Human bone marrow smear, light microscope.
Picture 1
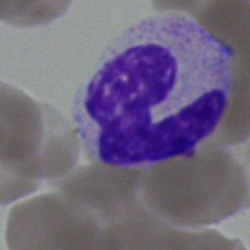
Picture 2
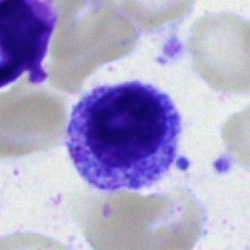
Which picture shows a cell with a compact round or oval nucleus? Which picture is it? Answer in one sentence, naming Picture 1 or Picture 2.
It is the cell in Picture 2 whose nucleus forms one compact round or oval mass.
